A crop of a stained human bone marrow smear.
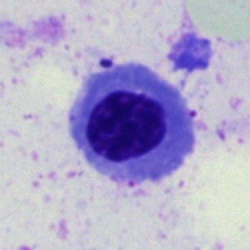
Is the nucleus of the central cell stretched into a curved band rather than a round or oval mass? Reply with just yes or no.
No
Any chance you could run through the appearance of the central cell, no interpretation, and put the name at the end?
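First, the nucleus: no distinct nucleolus can be seen in it. Next, the cytoplasm: an even medium blue, it forms a broad rim that is widest on the right side of the nucleus. Last, the surroundings: a small clump of purple fragments lies just off the upper right of the cell. It is an erythroblast.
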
